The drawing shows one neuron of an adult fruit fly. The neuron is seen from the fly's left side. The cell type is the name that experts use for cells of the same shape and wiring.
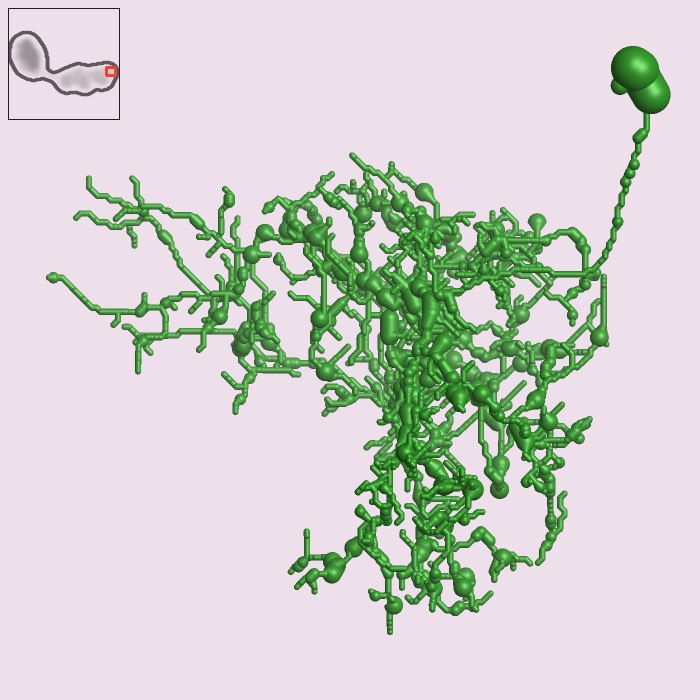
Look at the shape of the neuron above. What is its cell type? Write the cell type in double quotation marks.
"INXXX385"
